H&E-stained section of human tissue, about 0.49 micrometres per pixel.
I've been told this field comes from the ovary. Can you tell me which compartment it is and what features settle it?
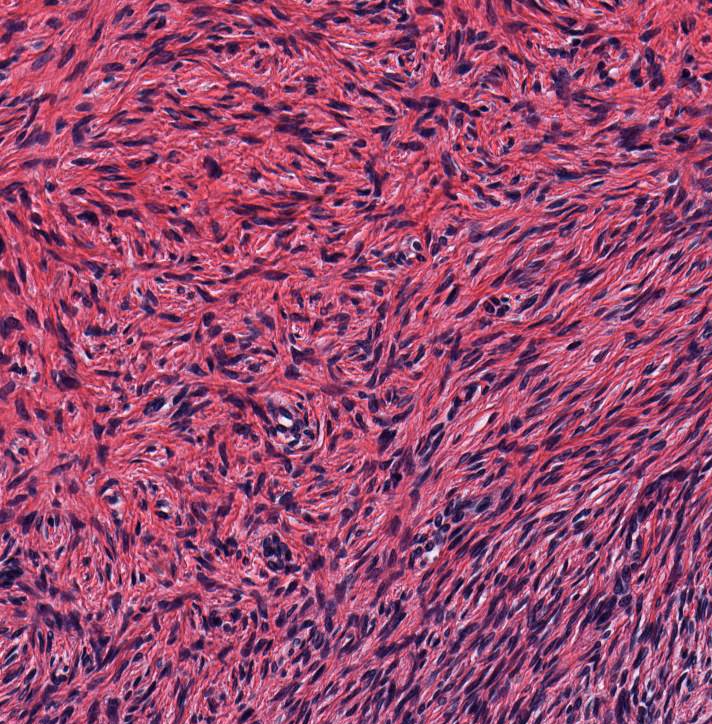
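The field shows ovarian cortex. First point, and the deciding one: spindle cells run in short interlacing fascicles in varying directions, with whorled areas in places.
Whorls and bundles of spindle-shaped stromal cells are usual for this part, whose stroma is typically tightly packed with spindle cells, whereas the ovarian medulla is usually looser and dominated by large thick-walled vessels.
Second point: the nuclei are elongated and dark-staining, with tapered ends. Third point: the cells lie in a strongly eosinophilic, fibrillary pink background. Last point: nuclei crowd more toward the lower right than in the upper left.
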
